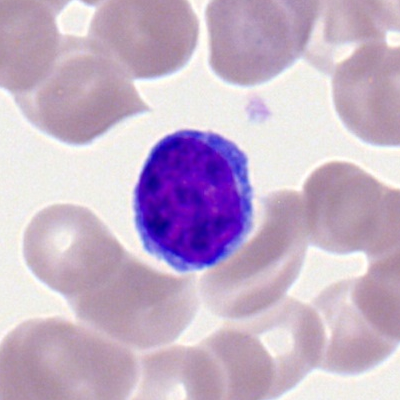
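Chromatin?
Dark purple, coarsely clumped.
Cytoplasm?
Only a thin rim around the nucleus; no granules seen.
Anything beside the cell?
A small pale purple fragment, above and to the right.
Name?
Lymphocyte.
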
